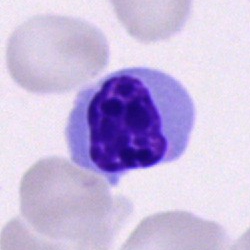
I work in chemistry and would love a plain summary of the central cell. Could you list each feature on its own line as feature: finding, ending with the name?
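Nuclear outline: irregular and knobbly
Chromatin: dark purple, coarsely clumped
Nuclear position: off-centre, with the widest rim of cytoplasm on the right
Cell edge: a small pale bulge projecting from the bottom
Cell type: erythroblast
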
